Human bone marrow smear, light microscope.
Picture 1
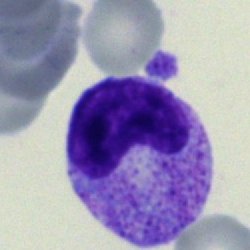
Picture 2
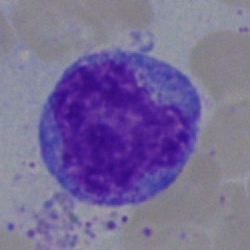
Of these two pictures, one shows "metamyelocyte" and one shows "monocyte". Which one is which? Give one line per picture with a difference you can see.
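Picture 1 – metamyelocyte. Many fine purple granules are scattered through the cytoplasm.
Picture 2 – monocyte. The cytoplasm shows no visible granules.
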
